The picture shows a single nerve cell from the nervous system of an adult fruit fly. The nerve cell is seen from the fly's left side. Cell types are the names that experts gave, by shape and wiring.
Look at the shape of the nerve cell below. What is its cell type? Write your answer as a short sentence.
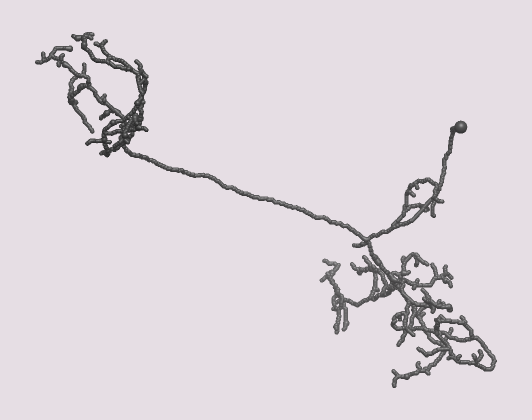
The cell type is AOTU054.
